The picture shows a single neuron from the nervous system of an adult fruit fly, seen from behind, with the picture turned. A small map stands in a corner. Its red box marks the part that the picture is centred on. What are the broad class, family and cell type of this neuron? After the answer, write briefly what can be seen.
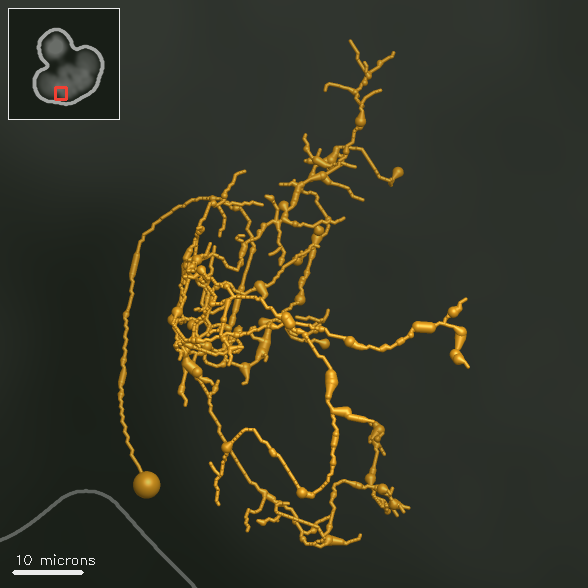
This is a central-brain intrinsic neuron. Its family is hemilineage LHl4_dorsal. The cell type is CB3016. The cell body is at the lower left of the picture. By the scale bar it is about 75 microns tall in this view. The picture shows dozens of branch ends.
